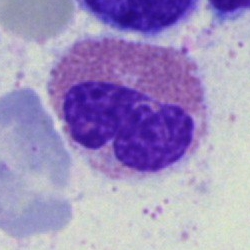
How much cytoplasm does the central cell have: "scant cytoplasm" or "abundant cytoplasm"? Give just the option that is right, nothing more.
Abundant cytoplasm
